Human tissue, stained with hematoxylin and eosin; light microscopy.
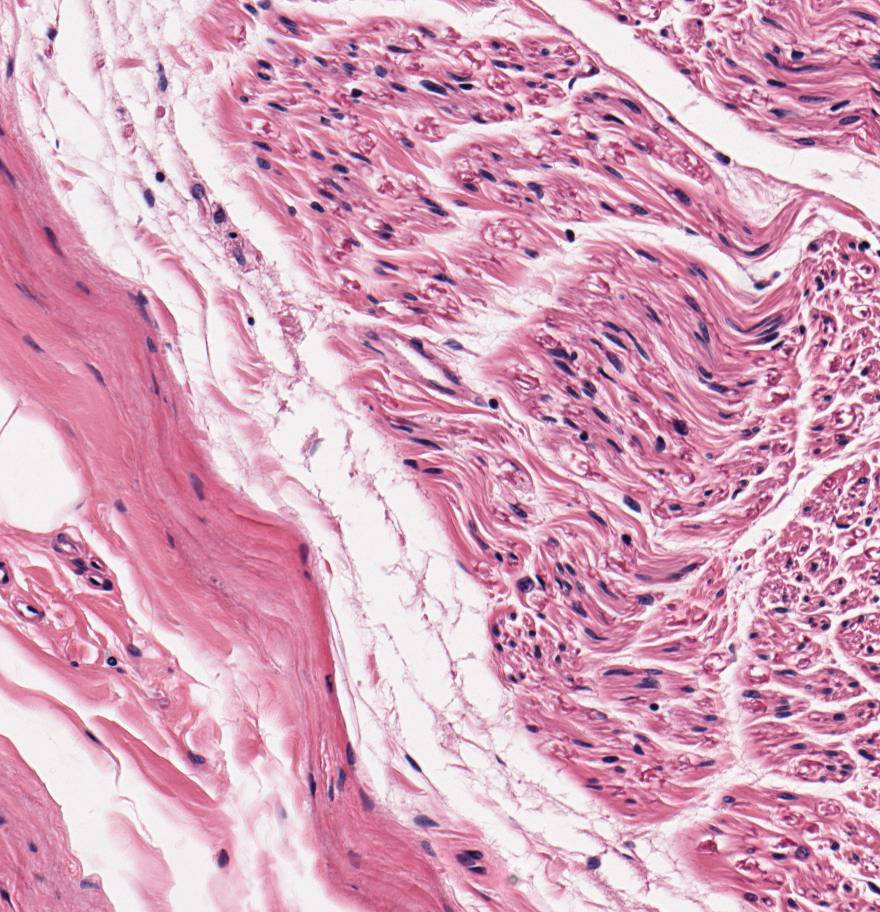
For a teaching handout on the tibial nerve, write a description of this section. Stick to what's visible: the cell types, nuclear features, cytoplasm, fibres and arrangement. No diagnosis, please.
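On the left is a dense, deeply eosinophilic layer of wavy fibres with sparse elongated nuclei. Running diagonally between the layers is a band of loose connective tissue, its fibres pale and wispy, its nuclei few. You won't find any epithelium or fat cells anywhere in the field.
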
